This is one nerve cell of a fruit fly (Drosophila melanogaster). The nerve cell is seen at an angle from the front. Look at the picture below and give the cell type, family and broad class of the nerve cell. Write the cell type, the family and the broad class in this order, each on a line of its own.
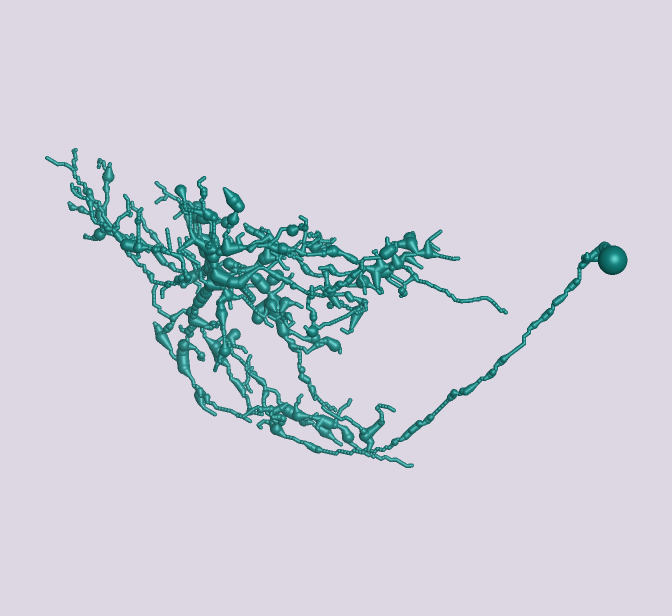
GNG377
hemilineage MD_SA1
central-brain intrinsic neuron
